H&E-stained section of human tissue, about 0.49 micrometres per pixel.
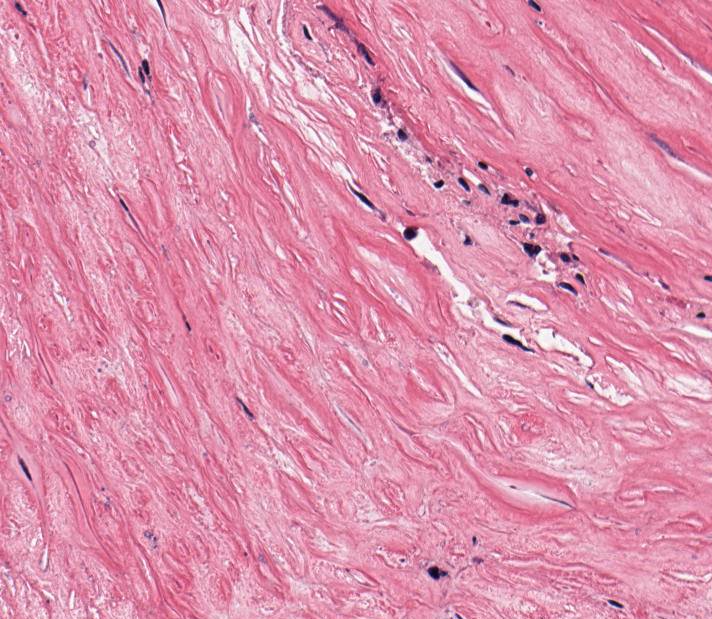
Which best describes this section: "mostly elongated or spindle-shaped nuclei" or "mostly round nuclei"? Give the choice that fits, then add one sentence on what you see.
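Mostly elongated or spindle-shaped nuclei. Nuclei are sparse and mostly thin, dark and spindle-shaped, lying along the fibres.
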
